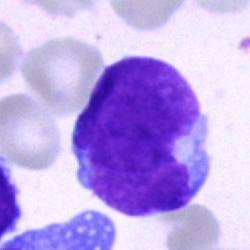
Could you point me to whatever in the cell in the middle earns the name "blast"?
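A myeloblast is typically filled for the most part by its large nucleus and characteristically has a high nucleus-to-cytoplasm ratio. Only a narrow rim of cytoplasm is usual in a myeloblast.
In this blast the nucleus fills most of the cell and leaves just a narrow rim of cytoplasm, which agrees with both points. That cytoplasm stains pale blue, and on the right side, next to the nucleus, it holds a pale, clear zone. The chromatin is deep purple and fairly evenly, finely textured.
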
